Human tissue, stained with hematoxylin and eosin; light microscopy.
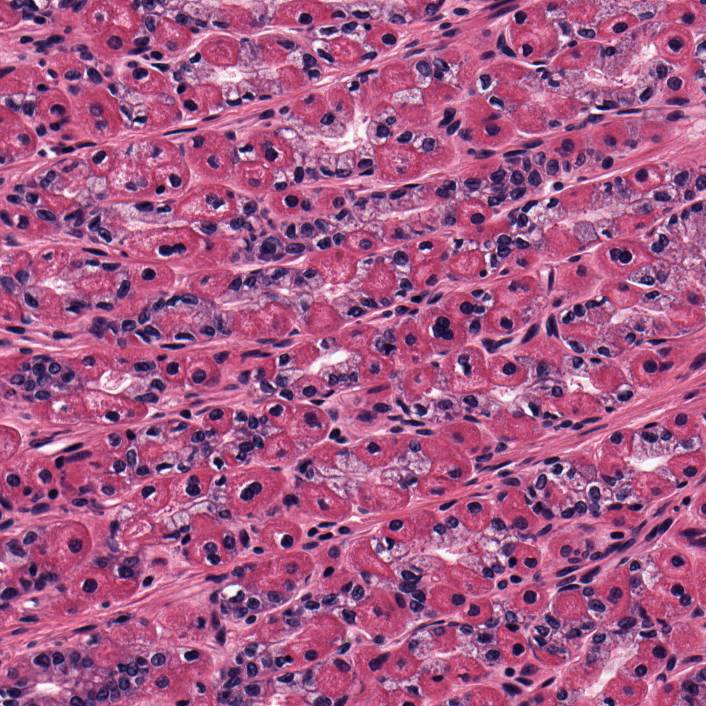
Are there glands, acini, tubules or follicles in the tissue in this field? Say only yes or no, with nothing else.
Yes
